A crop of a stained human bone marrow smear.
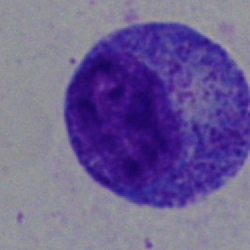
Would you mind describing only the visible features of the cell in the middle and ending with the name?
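The nucleus lies off-centre toward the left side of the cell and stains deep purple. Plentiful cytoplasm fills the right part of the cell and is crowded with purple granules. Name: promyelocyte.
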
